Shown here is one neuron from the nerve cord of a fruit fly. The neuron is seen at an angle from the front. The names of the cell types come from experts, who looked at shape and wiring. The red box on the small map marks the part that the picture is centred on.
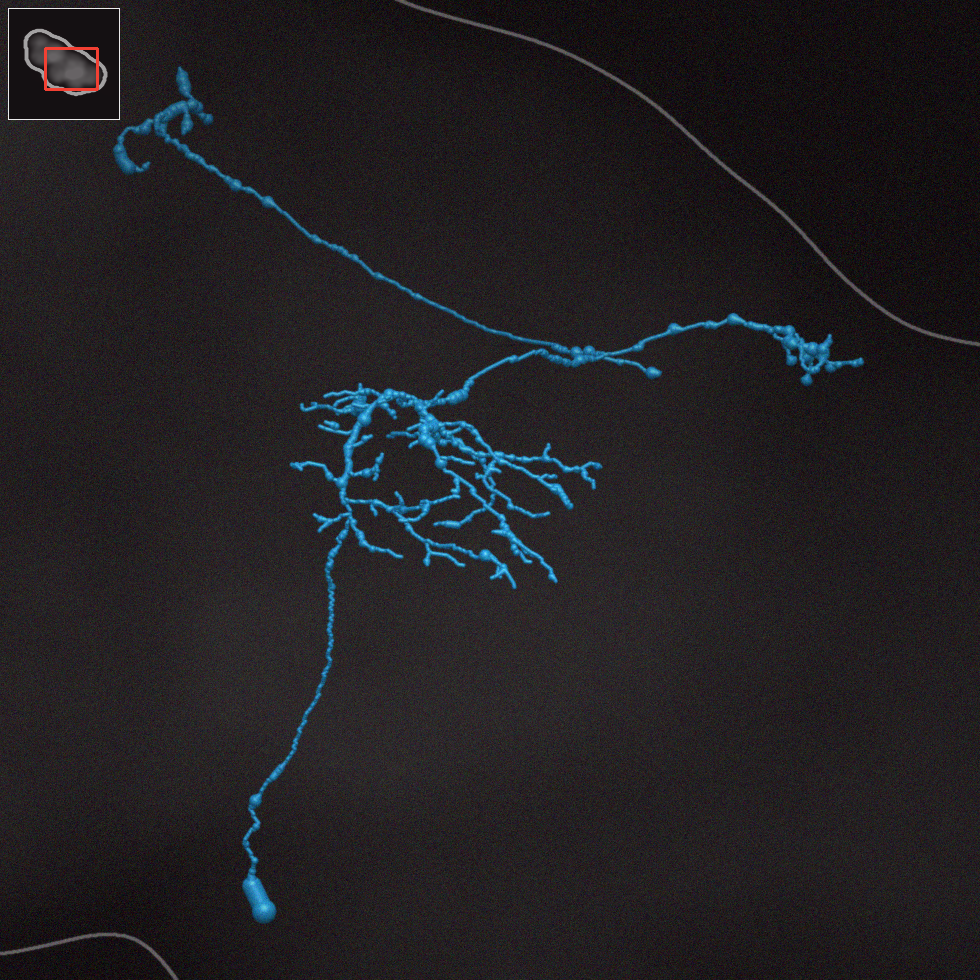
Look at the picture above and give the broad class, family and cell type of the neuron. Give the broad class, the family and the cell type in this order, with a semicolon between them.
nerve-cord intrinsic neuron; hemilineage 06A; IN06A113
